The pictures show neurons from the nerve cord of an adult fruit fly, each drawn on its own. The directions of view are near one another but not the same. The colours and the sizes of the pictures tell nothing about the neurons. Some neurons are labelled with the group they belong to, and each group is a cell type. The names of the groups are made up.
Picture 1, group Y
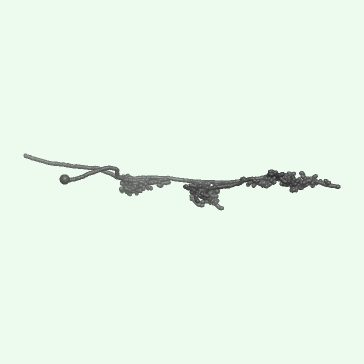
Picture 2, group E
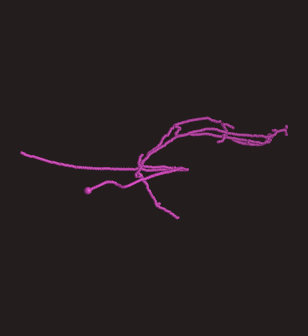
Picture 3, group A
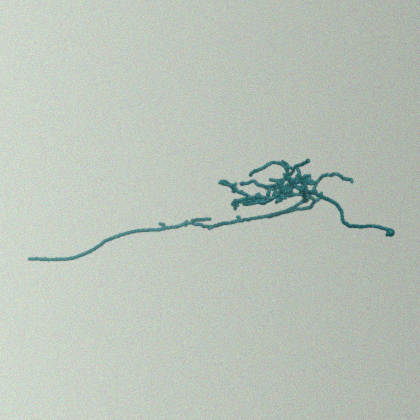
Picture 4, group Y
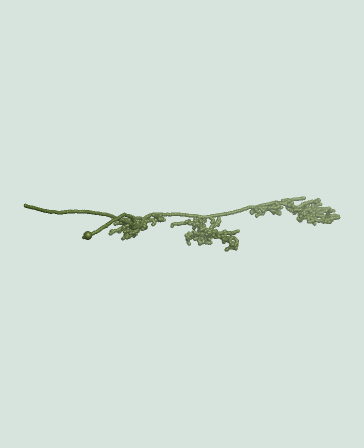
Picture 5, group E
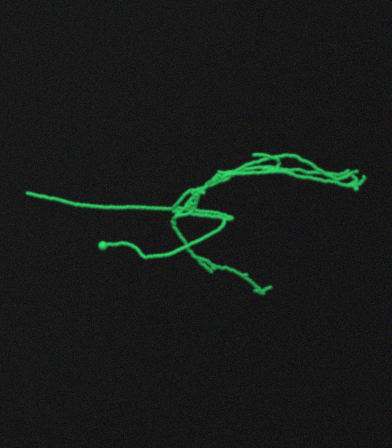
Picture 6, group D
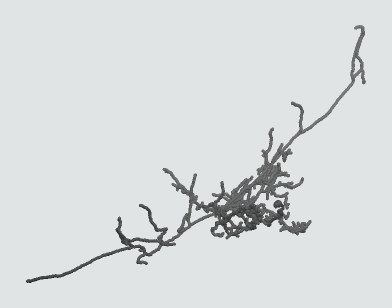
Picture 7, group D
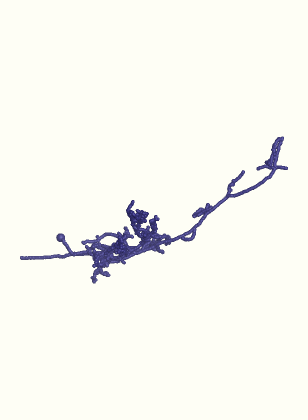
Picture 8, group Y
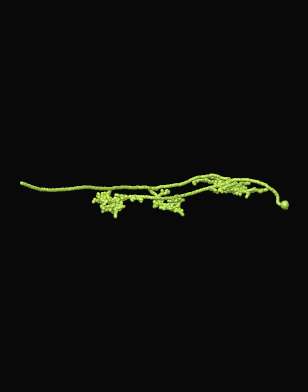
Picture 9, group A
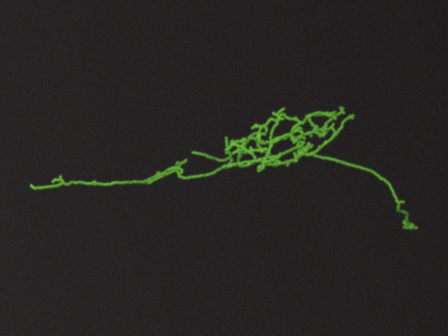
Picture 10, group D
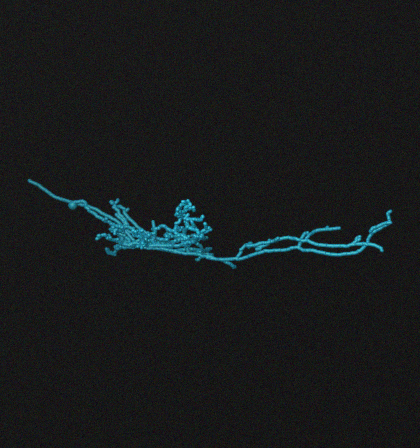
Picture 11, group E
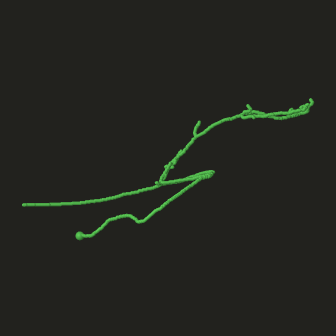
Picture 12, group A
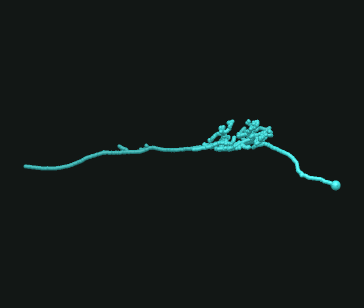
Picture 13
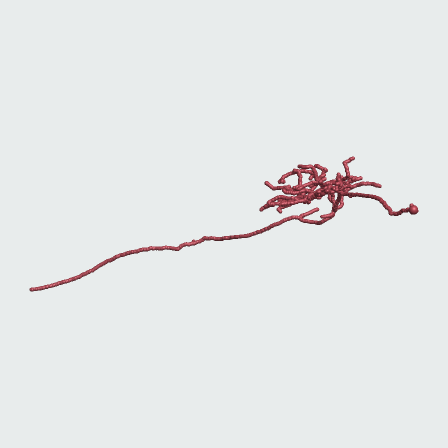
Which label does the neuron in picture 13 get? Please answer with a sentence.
It belongs to group A.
